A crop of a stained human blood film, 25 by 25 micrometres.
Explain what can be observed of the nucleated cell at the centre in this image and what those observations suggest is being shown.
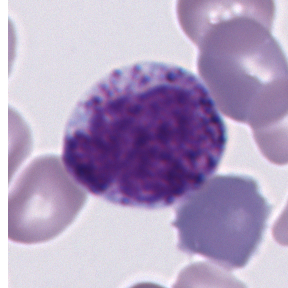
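Its outline is round and smooth. Coarse, dark purple granules pack the cell. The nucleus is large, occupying most of the cell. No vacuoles are present. The cell is a basophil.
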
